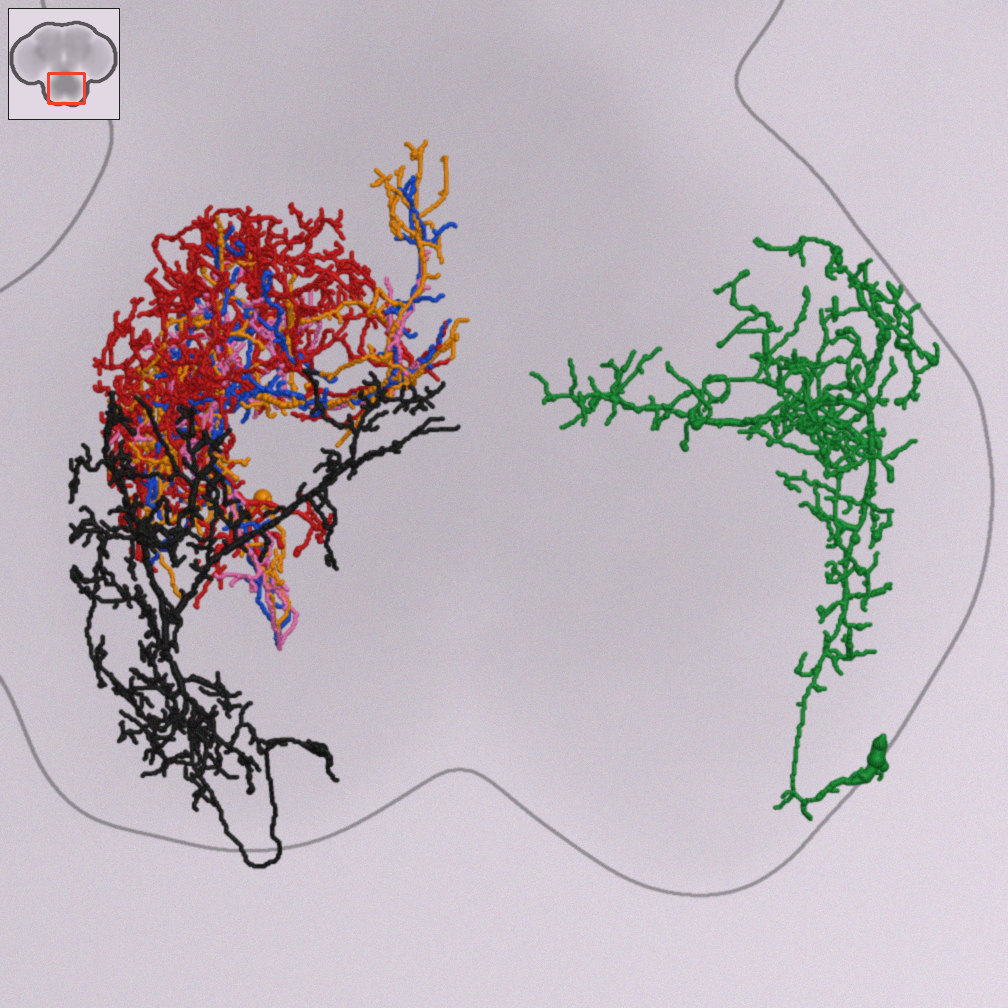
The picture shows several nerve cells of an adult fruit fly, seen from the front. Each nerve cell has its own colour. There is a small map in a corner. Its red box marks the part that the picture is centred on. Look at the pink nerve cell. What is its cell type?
IN13A042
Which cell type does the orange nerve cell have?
IN13A026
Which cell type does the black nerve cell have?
IN13A018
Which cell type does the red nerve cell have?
IN19A031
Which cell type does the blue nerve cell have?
IN13A074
